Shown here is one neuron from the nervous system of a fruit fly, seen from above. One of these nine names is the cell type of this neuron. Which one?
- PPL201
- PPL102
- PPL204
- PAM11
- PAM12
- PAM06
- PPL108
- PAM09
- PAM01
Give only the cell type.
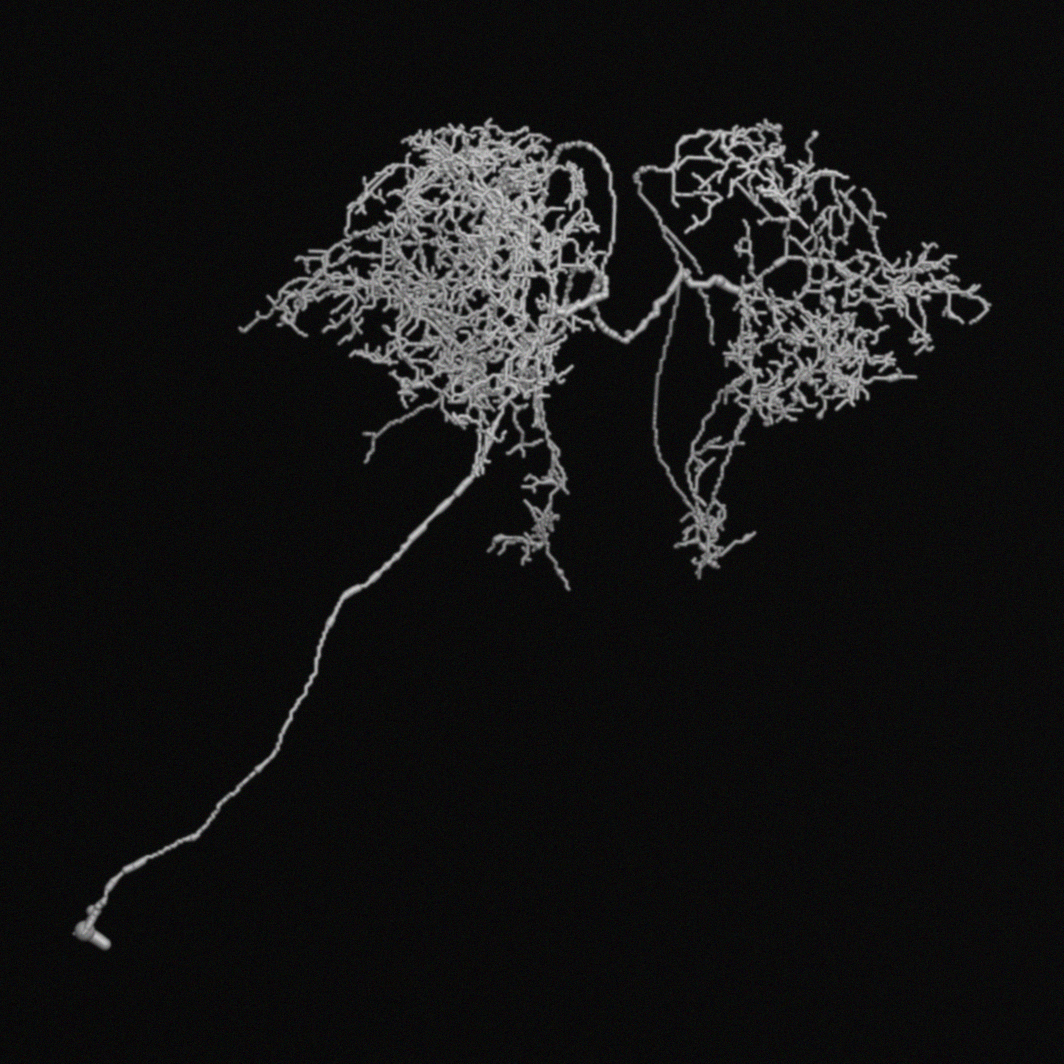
PPL108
